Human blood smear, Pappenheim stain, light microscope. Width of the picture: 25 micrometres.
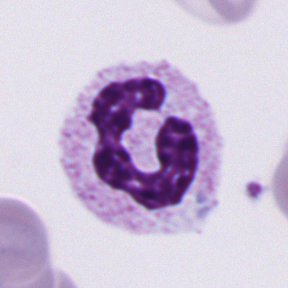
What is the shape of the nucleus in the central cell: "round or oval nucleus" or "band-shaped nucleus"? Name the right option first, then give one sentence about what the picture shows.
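Band-shaped nucleus. The nucleus is a single curved band bent into a C shape whose opening faces the upper right.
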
